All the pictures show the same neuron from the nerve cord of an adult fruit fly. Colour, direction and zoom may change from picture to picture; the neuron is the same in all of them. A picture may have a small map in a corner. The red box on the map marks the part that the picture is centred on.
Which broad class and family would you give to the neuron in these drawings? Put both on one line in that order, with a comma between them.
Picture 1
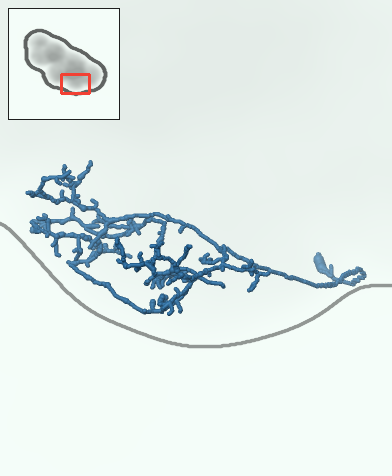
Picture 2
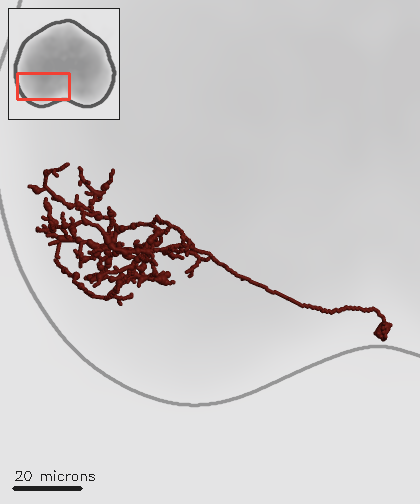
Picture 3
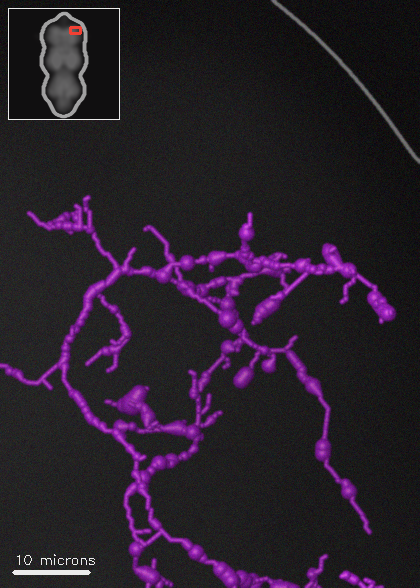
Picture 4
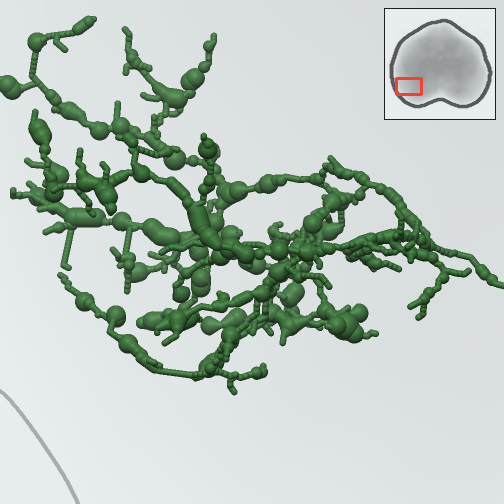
nerve-cord intrinsic neuron, hemilineage 13B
